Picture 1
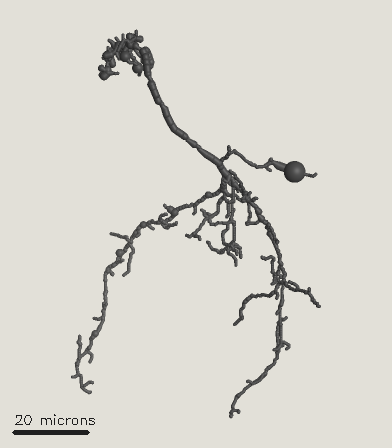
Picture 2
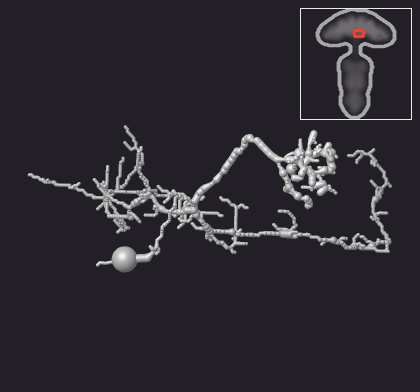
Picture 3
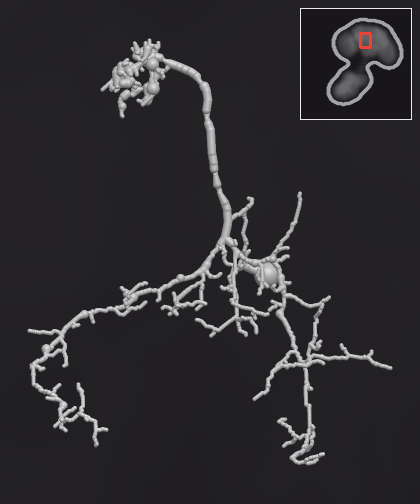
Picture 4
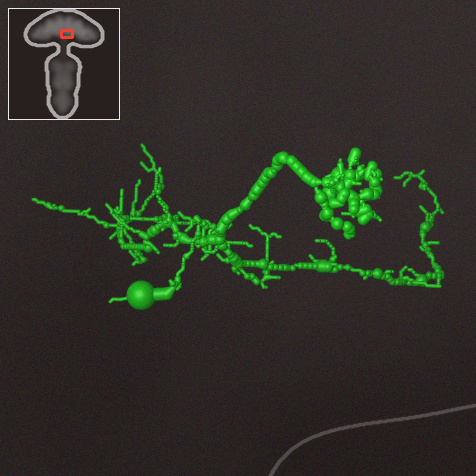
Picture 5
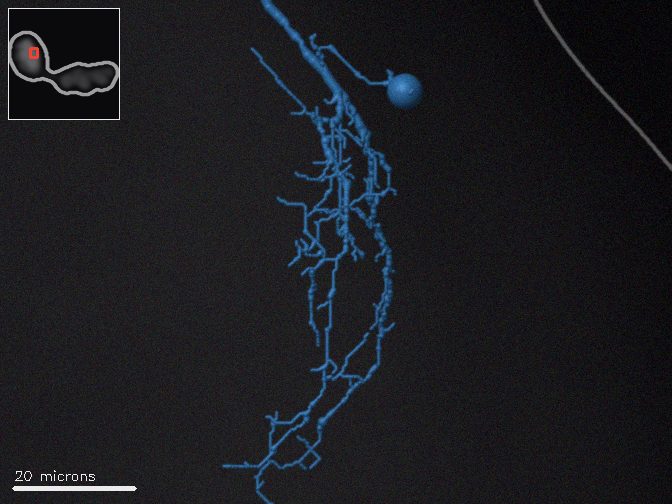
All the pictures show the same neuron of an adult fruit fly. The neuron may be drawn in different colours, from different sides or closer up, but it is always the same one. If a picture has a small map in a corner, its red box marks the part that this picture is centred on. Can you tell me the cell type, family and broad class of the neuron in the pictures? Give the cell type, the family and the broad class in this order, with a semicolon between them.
IbSpsP; class CX; central-brain intrinsic neuron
